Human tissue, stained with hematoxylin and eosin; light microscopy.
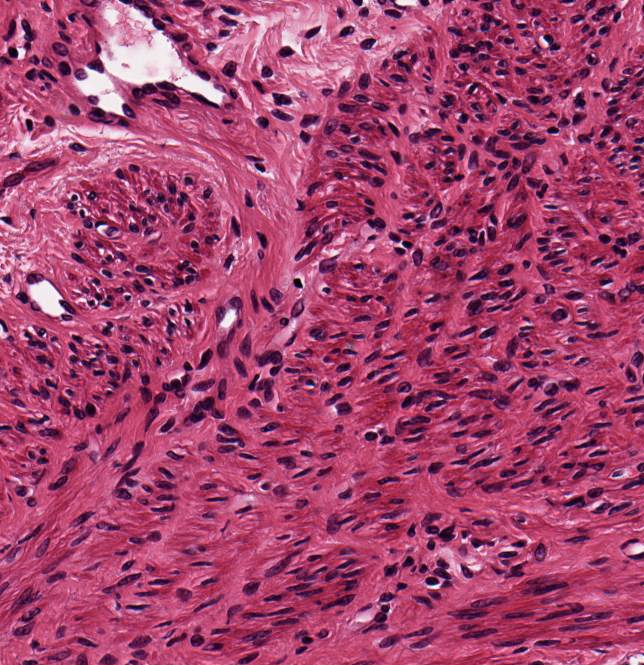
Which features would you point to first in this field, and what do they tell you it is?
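Smooth muscle: spindle cells in fascicles running in different directions and crossing one another. Nuclei elongated, ends blunt and rounded; cytoplasm eosinophilic, fibrillary.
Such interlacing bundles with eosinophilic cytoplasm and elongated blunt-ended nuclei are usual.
No epithelium or glands.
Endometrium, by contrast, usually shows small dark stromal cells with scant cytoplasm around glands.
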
